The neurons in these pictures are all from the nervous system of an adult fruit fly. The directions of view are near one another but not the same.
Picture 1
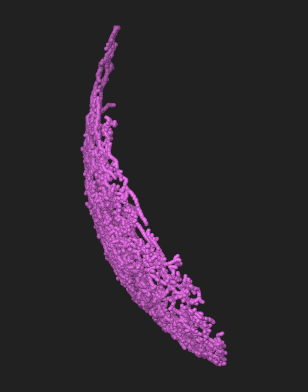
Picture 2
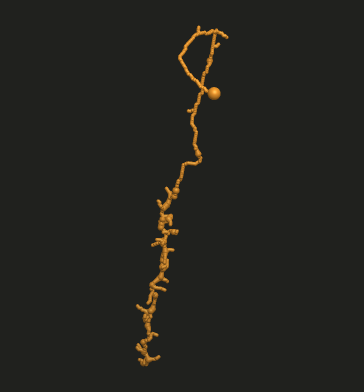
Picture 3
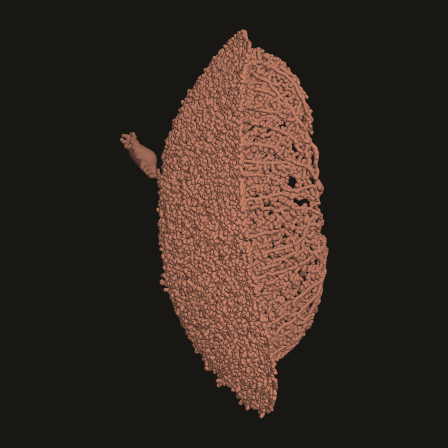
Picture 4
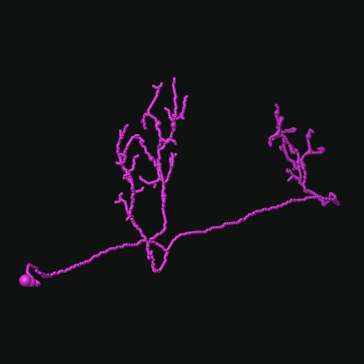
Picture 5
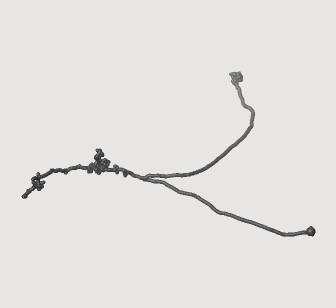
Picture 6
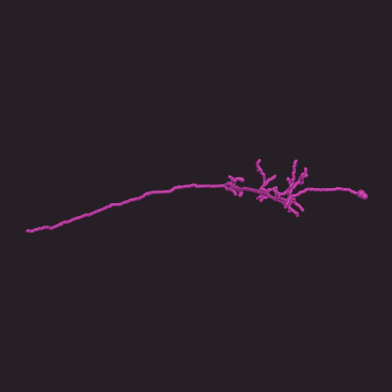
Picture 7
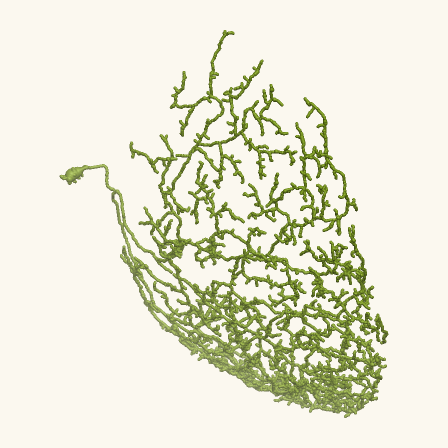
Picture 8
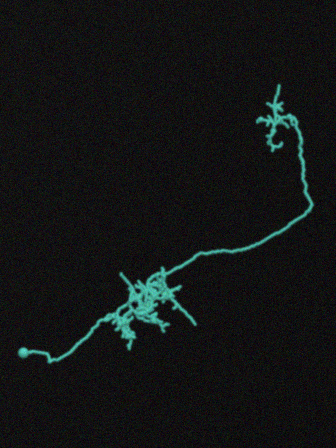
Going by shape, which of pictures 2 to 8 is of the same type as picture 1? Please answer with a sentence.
Picture 7 is of the same cell type.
